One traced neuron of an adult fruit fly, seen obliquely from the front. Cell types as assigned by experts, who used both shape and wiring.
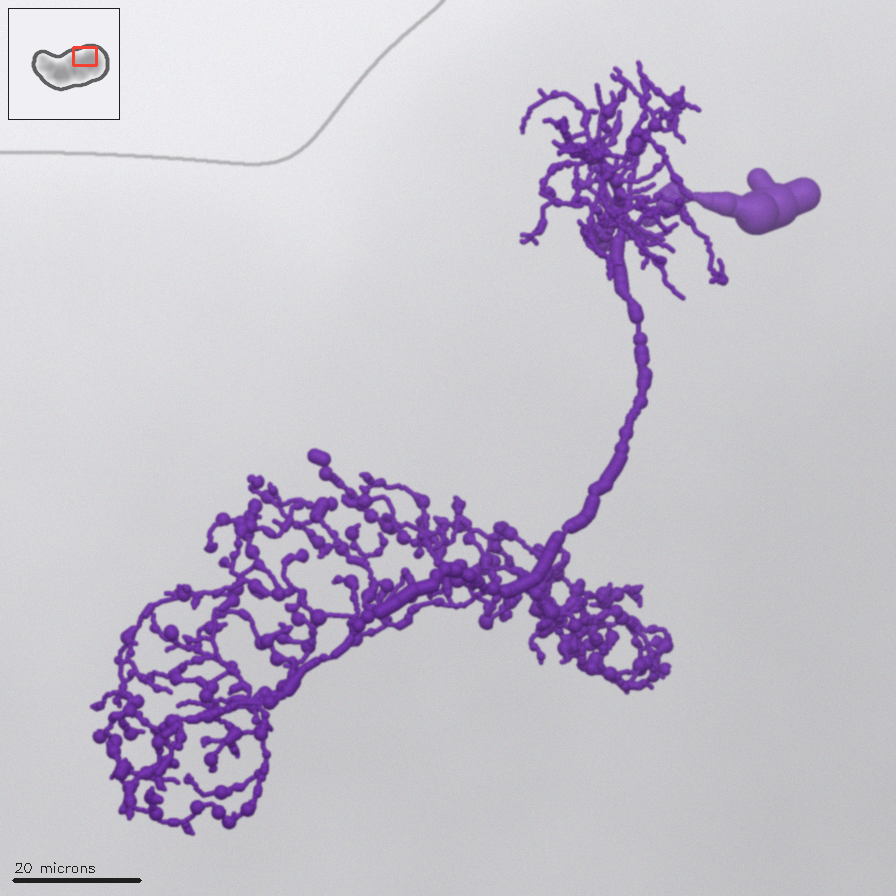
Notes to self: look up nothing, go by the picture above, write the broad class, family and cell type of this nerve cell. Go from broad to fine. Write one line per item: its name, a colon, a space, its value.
broad class: central-brain intrinsic neuron
family: hemilineage DL1_dorsal
cell type: FB6E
